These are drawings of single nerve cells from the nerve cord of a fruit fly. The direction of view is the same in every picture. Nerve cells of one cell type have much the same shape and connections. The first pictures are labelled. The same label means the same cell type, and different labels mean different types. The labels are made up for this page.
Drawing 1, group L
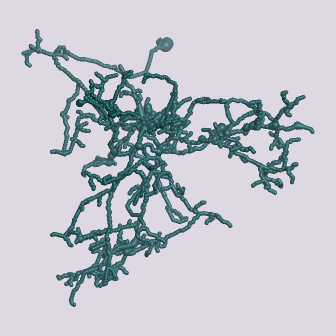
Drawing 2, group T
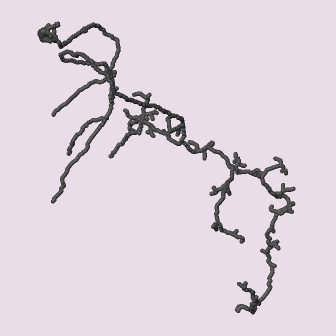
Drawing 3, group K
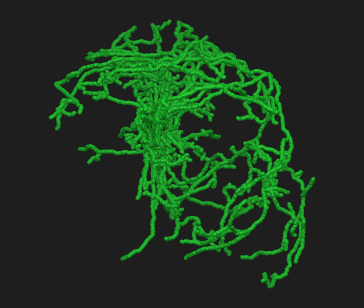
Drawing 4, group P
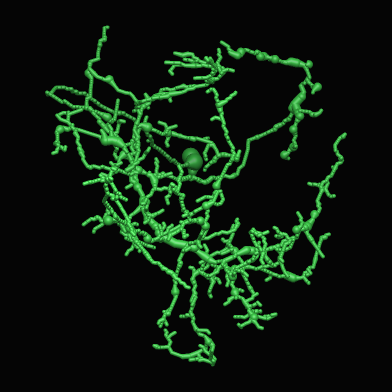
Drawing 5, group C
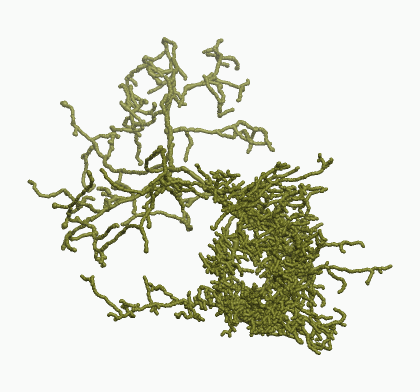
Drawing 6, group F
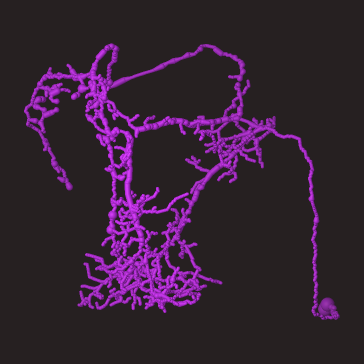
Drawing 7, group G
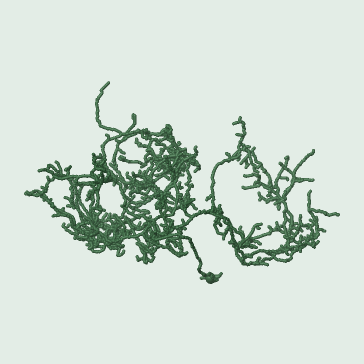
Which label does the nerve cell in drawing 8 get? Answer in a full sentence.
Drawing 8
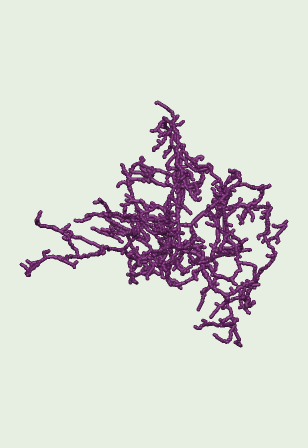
It belongs to group L.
